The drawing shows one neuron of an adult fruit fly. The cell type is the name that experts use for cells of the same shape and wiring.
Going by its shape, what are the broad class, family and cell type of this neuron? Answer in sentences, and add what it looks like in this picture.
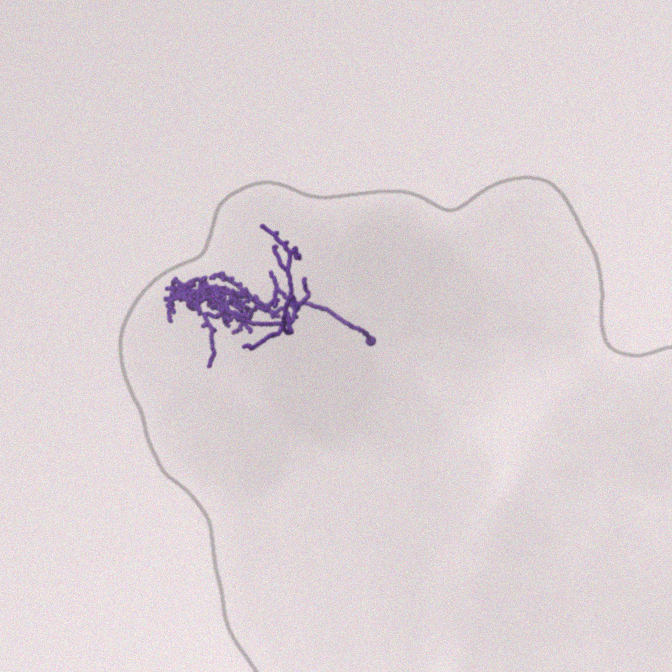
Its broad class is nerve-cord intrinsic neuron. Its family is hemilineage 09B. The cell type is IN09B038. The cell body is in the middle of the picture. In this view it is wider than it is tall.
